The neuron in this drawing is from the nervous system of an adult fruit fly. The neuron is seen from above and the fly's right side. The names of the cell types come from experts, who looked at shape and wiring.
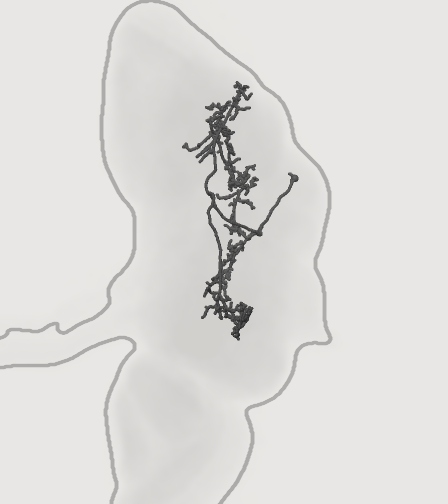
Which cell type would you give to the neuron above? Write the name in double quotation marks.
"SAD035"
